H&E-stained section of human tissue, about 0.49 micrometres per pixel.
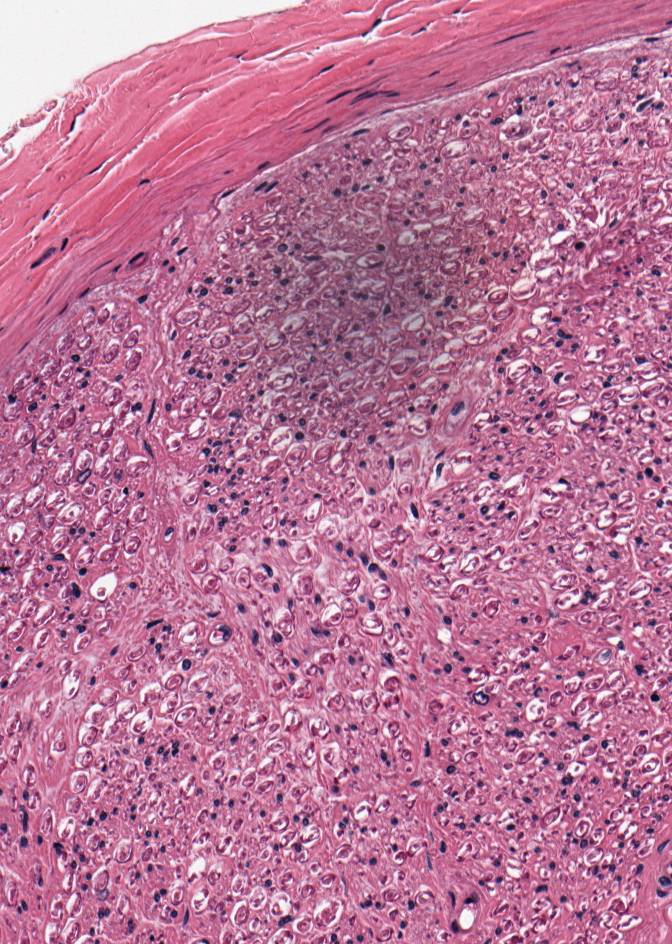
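Tibial nerve. Below and to the right of a band, the field is closely packed with small round profiles. Each: a clear ring around a small central pink dot, cut in cross section, round rather than long strands. Small, dark, oval nuclei are scattered between profiles.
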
